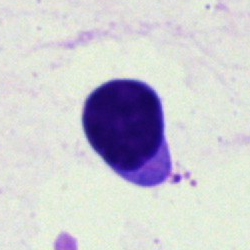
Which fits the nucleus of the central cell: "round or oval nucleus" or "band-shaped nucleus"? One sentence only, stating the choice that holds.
Within this cell, the nucleus is a compact round or oval mass.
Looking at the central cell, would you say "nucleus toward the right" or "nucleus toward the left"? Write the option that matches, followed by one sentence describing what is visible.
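Nucleus toward the left. The visible cytoplasm forms a crescent at the lower right of the cell.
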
